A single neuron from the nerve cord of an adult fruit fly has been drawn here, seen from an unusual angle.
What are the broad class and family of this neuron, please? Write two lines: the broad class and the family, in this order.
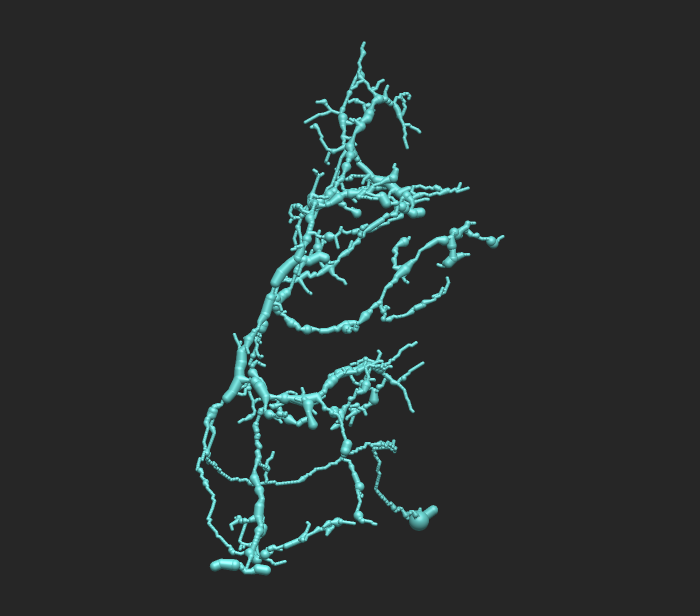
nerve-cord intrinsic neuron
hemilineage 12A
